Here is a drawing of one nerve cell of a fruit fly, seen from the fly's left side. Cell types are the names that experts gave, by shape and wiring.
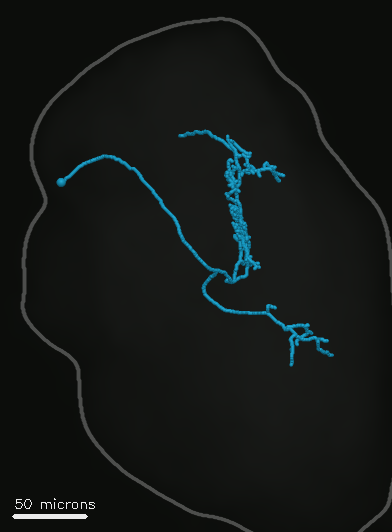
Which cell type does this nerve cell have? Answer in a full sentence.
The cell type is PS038.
